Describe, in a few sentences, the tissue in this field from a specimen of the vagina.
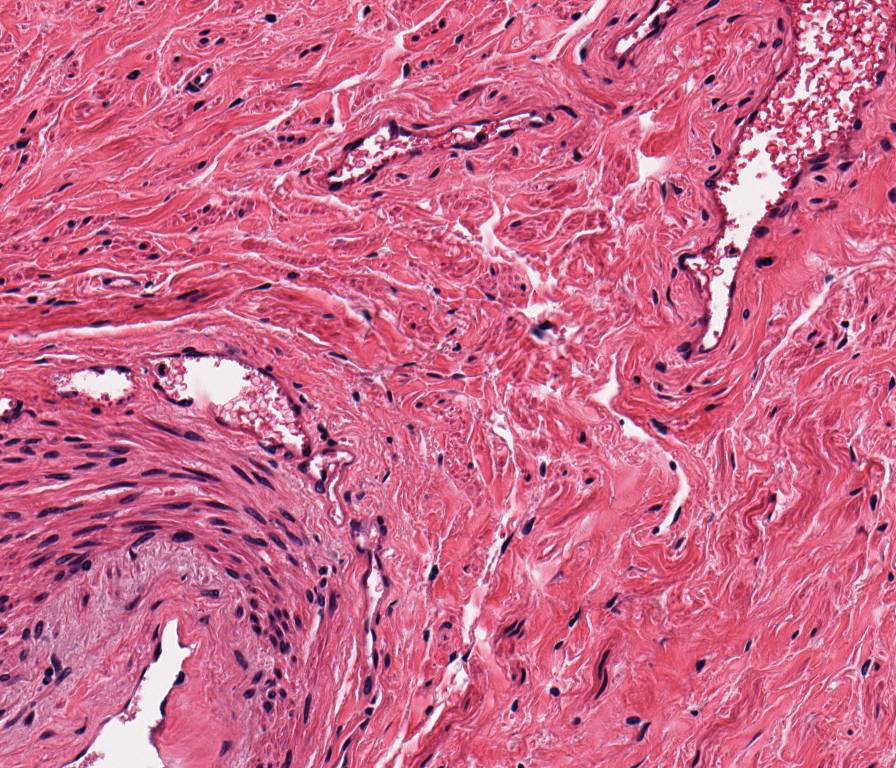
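Almost all of this field is dense pink fibrous tissue, with no epithelium anywhere. The fibre bundles are wavy and interlace in varied directions. Between them, sparse spindle cells with elongated dark nuclei are scattered. Up at the upper right, a vessel lumen holds many red blood cells.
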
